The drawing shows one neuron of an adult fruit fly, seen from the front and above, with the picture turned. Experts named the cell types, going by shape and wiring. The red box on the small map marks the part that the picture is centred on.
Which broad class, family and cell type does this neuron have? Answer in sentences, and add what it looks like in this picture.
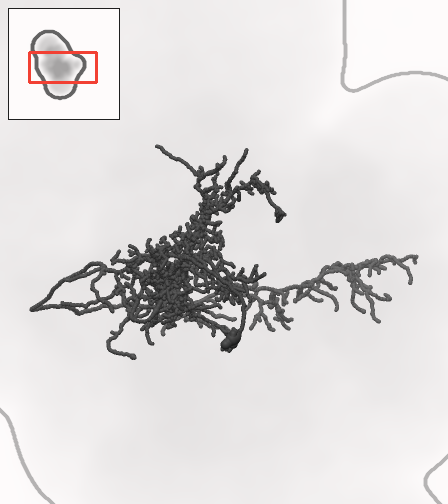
It is a descending neuron. Its family is hemilineage WEDd1. It is of cell type DNa09. Dozens of branch ends can be seen. As drawn here it is wider than it is tall.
